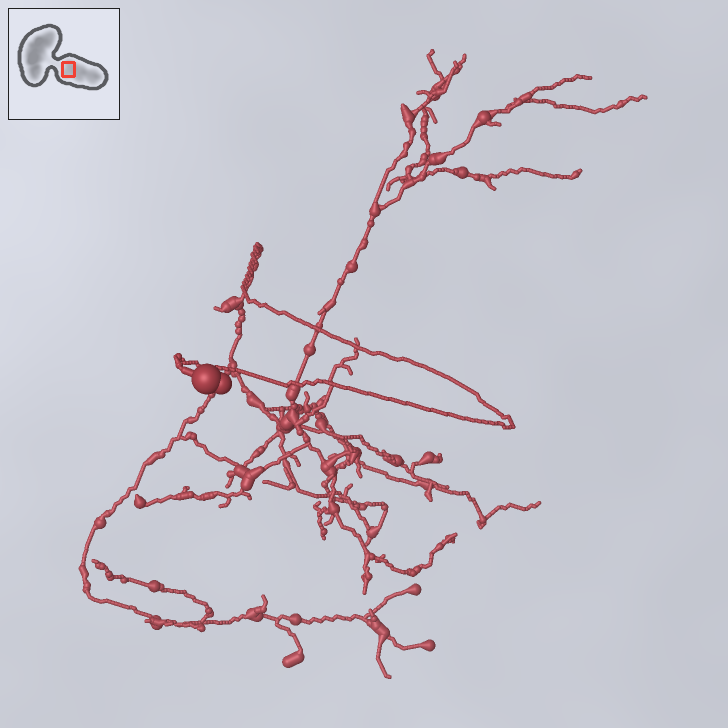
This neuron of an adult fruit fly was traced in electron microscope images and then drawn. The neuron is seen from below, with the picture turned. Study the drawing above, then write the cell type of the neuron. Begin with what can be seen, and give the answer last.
It lies in the nerve cord. The cell body is on the left of the picture. The picture shows dozens of branch ends. Its broad class is nerve-cord intrinsic neuron. The cell type is IN02A056_a.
